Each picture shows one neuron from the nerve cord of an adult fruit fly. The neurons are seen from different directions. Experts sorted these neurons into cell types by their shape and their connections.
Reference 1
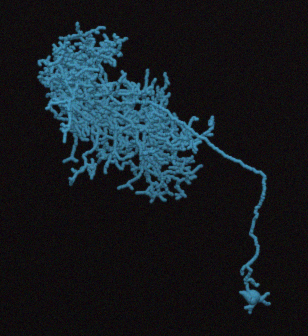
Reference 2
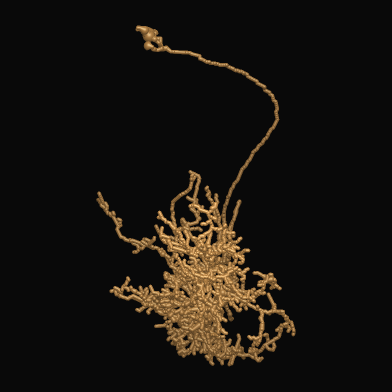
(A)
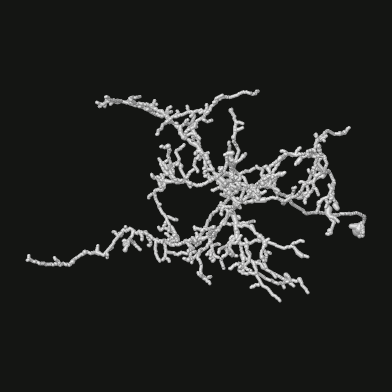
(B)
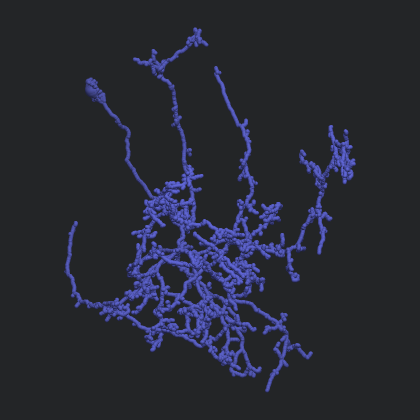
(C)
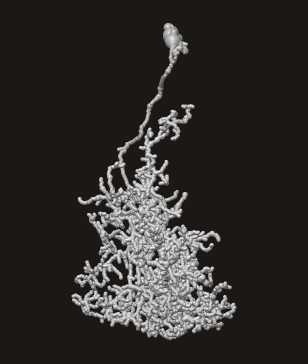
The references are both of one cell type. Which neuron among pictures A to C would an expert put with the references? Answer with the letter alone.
C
